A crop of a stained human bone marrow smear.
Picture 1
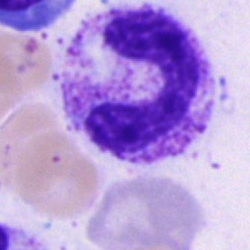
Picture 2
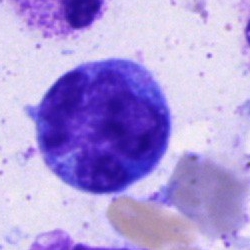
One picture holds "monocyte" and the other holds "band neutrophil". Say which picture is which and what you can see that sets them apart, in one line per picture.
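Picture 1: band neutrophil. Many small pink-violet granules are scattered through the cytoplasm.
Picture 2: monocyte. No granules can be seen in the cytoplasm.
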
